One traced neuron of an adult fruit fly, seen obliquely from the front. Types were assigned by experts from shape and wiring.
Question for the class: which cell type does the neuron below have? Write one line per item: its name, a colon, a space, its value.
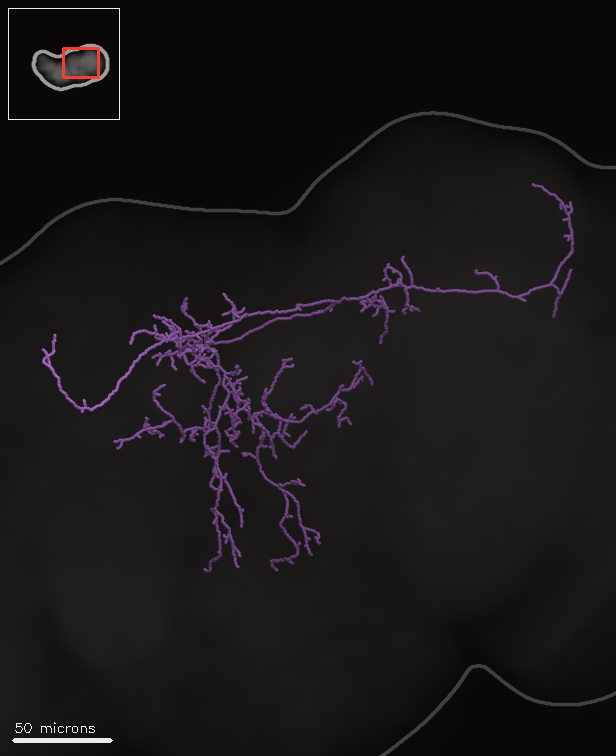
cell type: CB1072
